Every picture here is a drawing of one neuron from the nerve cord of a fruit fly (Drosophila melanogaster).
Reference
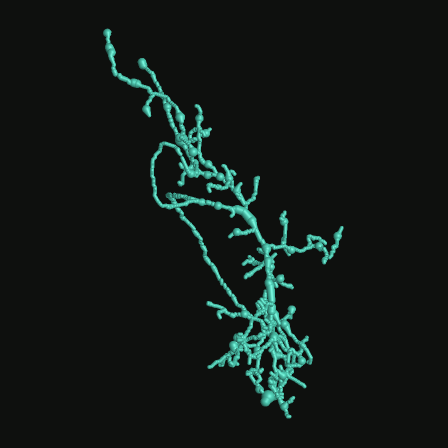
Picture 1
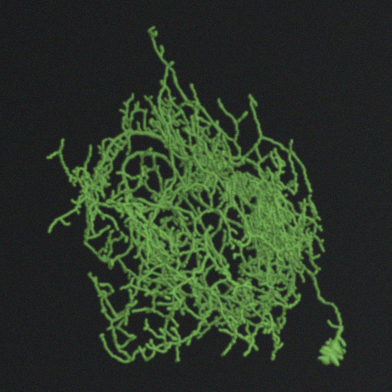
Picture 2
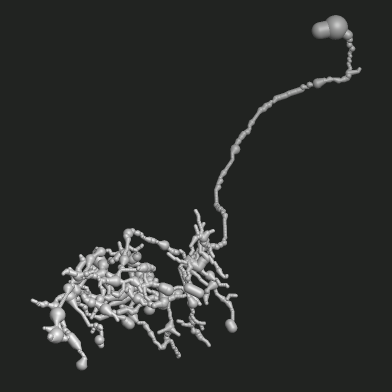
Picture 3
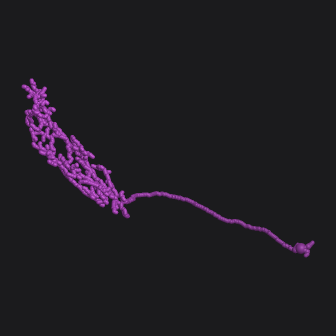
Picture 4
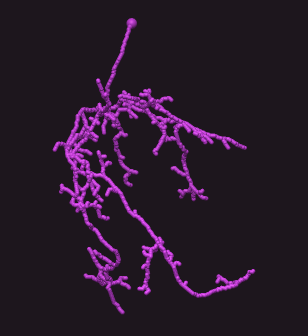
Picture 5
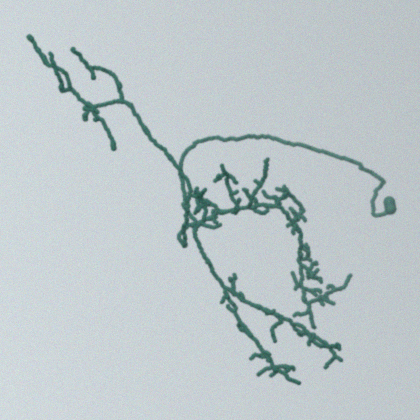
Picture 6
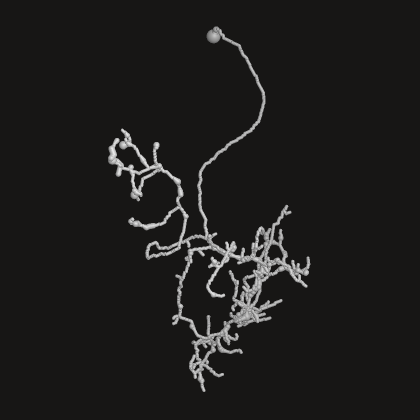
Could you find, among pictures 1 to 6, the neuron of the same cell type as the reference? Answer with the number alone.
5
